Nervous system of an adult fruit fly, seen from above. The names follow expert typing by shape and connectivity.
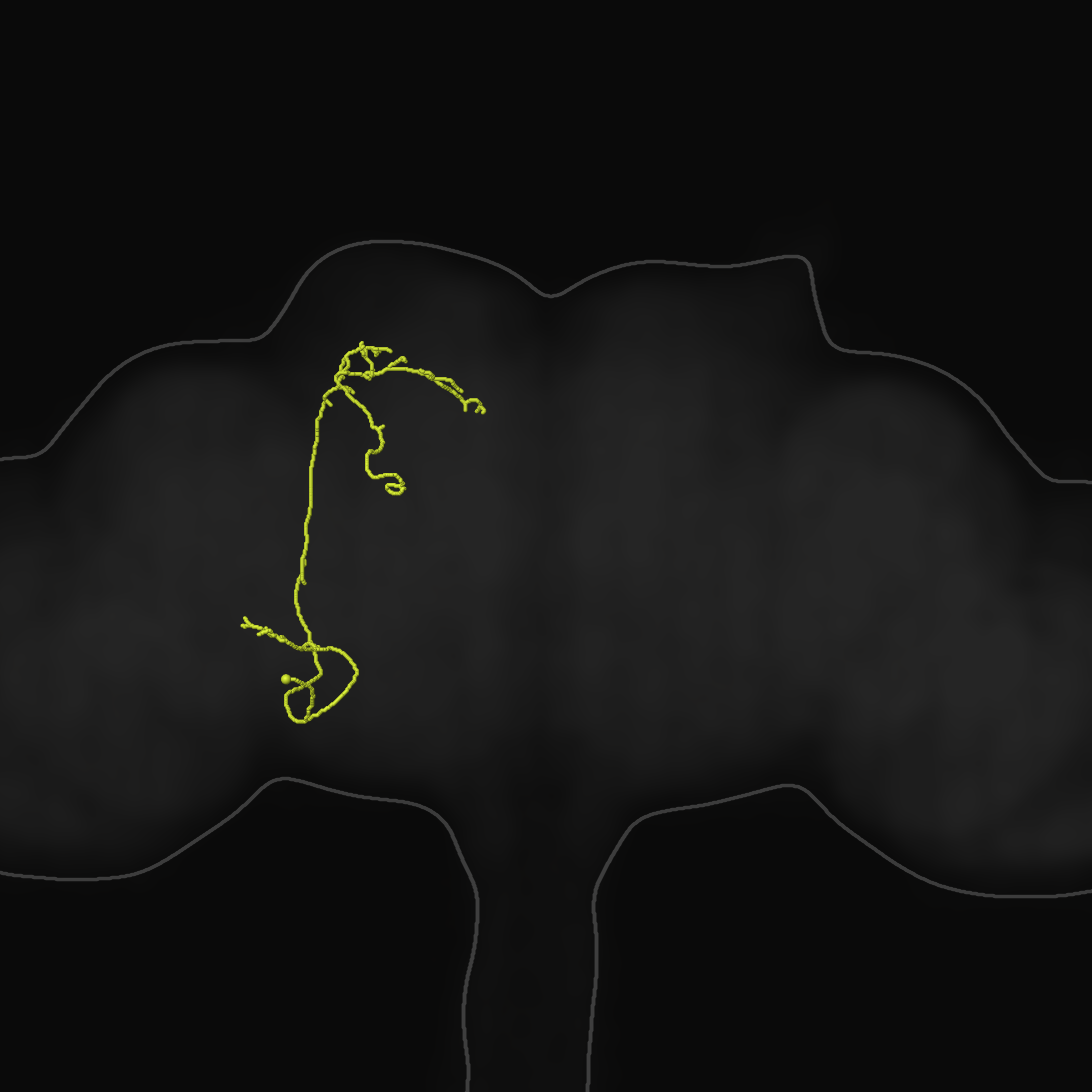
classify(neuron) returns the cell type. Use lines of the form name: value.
cell type: KCab-p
